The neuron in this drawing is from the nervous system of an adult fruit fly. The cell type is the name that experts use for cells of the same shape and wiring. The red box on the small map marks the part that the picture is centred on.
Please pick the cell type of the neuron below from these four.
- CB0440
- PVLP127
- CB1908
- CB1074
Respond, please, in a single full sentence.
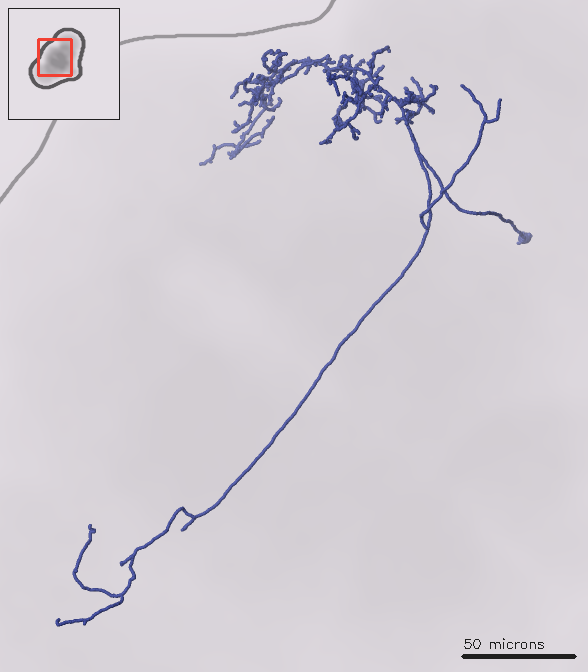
This neuron is typed as CB1908.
